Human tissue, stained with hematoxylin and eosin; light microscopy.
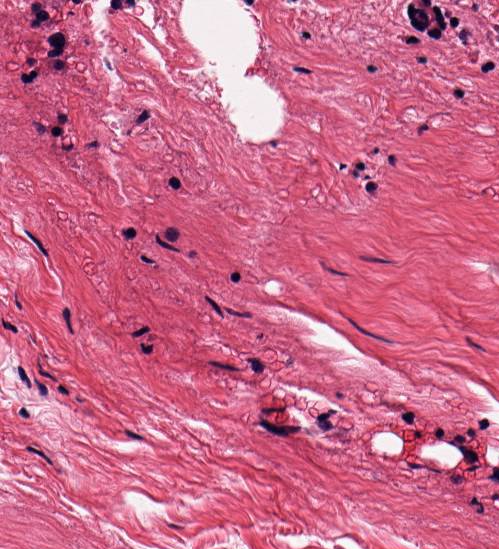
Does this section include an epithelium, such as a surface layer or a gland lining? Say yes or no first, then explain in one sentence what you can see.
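No. No epithelium is present anywhere in the field.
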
